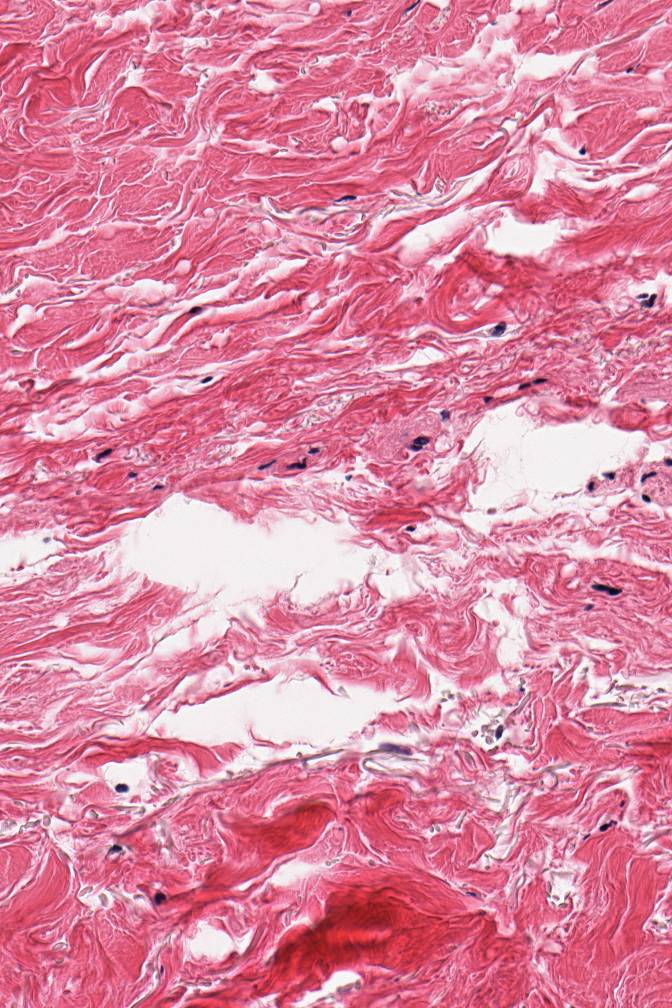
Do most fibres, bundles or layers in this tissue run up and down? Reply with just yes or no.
No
